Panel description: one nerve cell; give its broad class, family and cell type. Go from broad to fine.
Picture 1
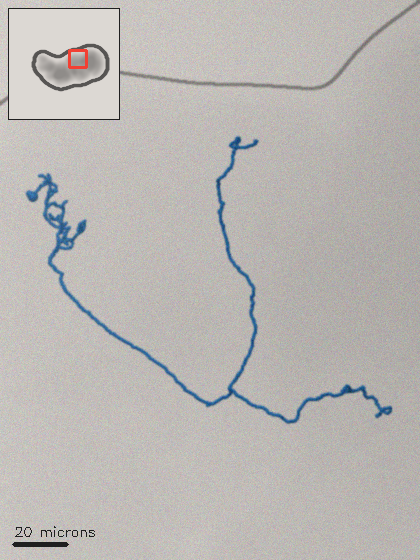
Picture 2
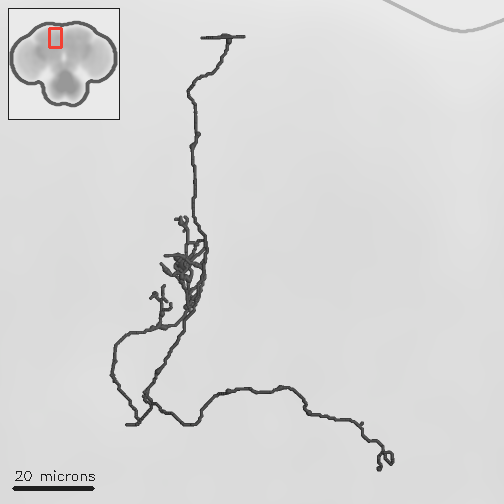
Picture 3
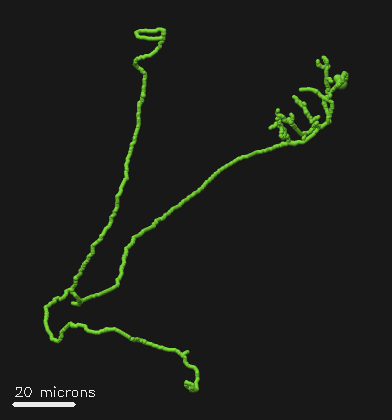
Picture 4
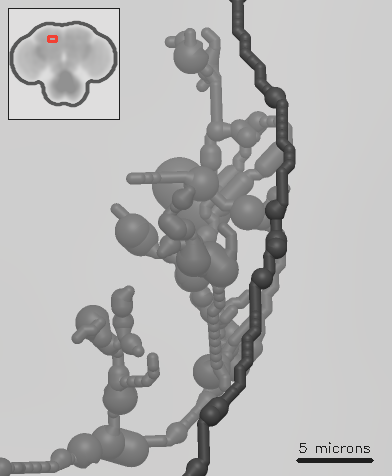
central-brain intrinsic neuron; class Kenyon Cell; KCab-m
